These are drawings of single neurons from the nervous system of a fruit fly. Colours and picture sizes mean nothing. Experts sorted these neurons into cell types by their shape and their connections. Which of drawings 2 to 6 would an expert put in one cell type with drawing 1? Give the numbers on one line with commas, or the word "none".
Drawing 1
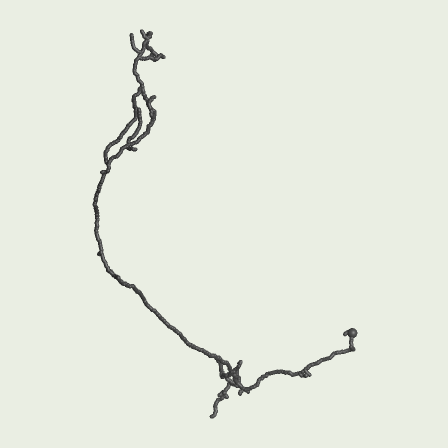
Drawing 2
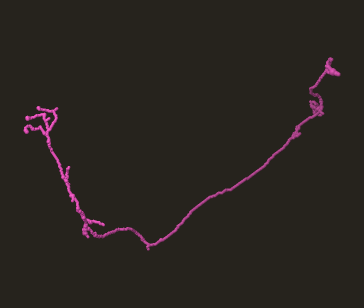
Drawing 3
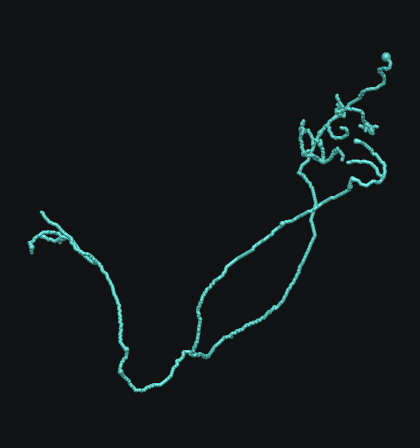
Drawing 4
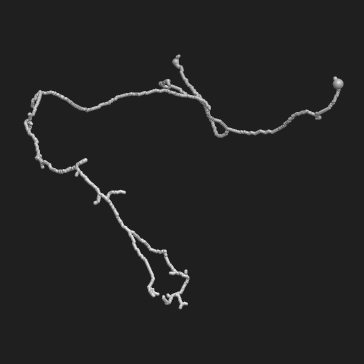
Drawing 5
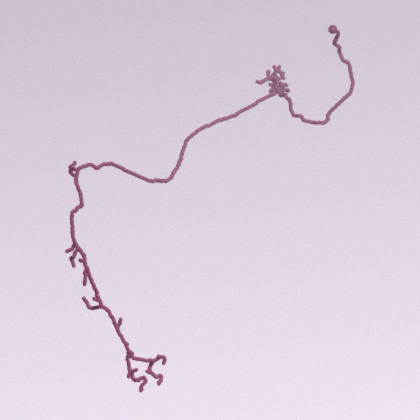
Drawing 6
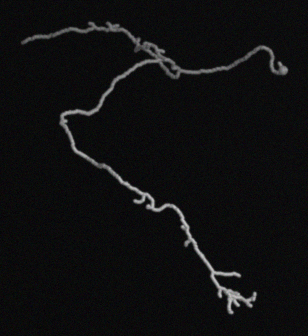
2, 4, 5, 6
